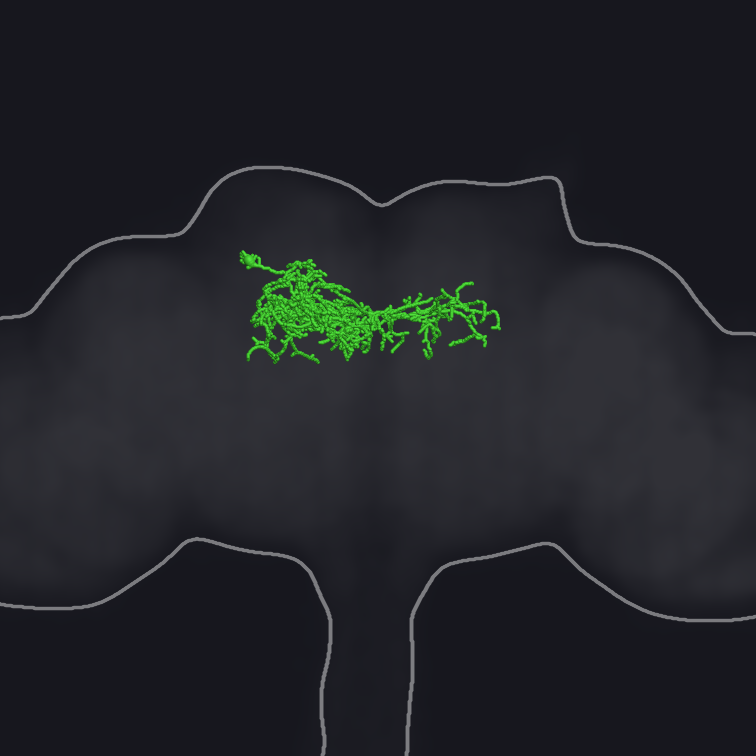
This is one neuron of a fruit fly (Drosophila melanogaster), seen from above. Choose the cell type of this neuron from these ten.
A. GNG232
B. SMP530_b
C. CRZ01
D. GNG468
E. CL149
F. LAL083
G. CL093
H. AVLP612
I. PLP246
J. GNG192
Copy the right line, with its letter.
D. GNG468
